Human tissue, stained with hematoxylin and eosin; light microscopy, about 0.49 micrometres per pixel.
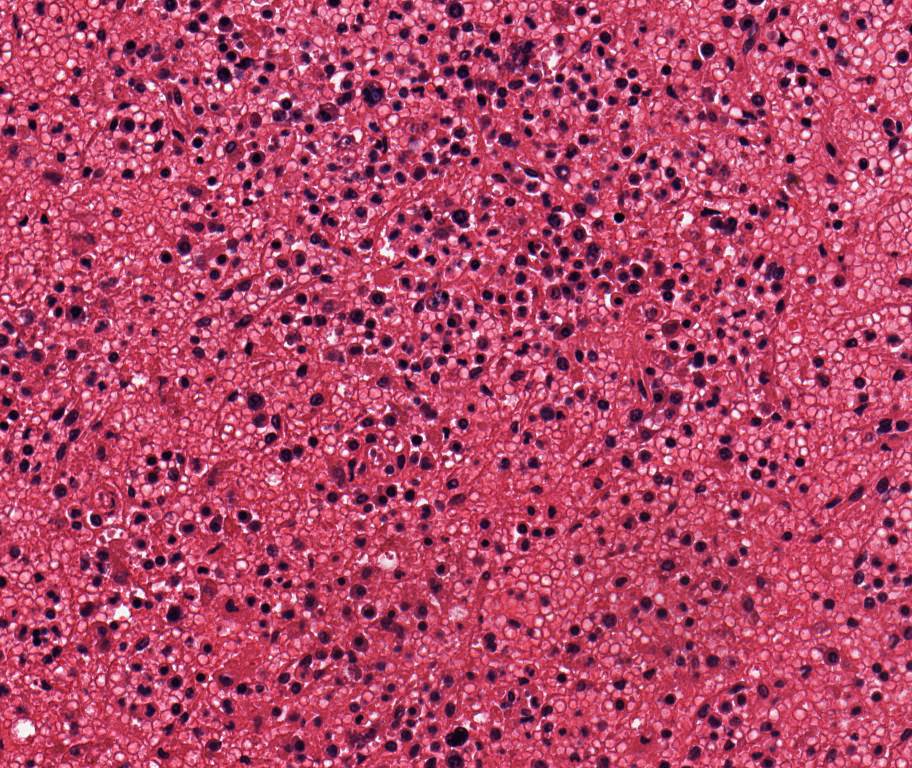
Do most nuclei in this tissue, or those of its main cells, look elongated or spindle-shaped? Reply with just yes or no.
No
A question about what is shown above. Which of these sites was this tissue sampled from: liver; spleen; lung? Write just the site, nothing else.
spleen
